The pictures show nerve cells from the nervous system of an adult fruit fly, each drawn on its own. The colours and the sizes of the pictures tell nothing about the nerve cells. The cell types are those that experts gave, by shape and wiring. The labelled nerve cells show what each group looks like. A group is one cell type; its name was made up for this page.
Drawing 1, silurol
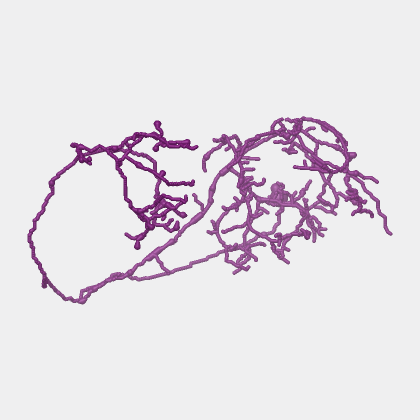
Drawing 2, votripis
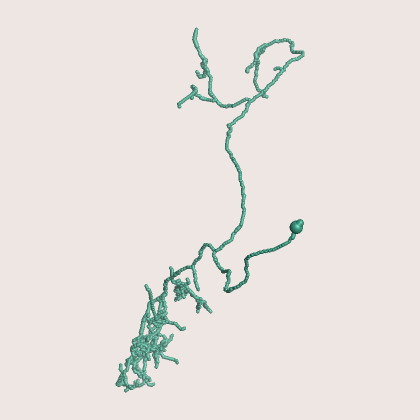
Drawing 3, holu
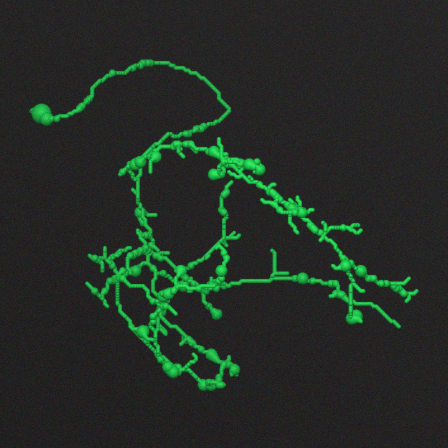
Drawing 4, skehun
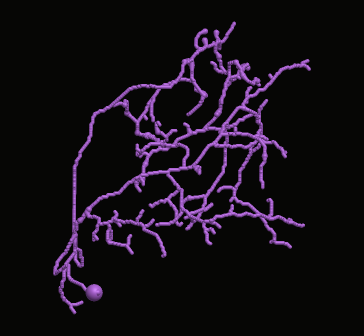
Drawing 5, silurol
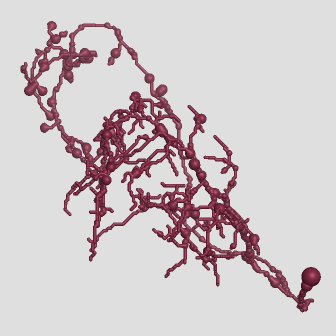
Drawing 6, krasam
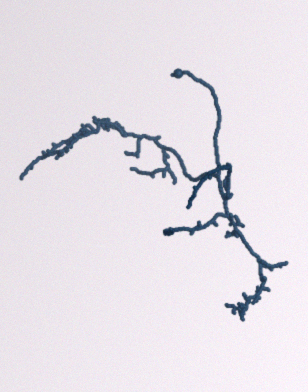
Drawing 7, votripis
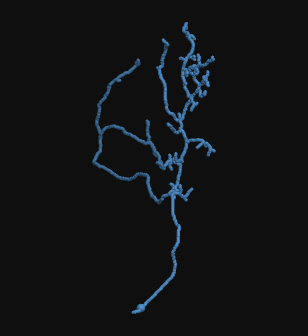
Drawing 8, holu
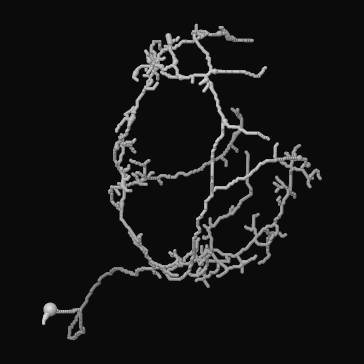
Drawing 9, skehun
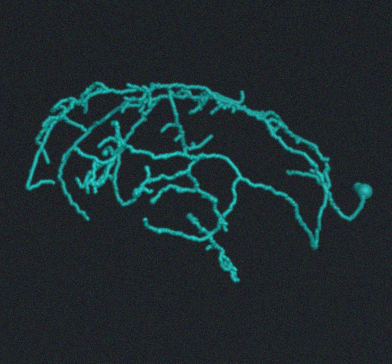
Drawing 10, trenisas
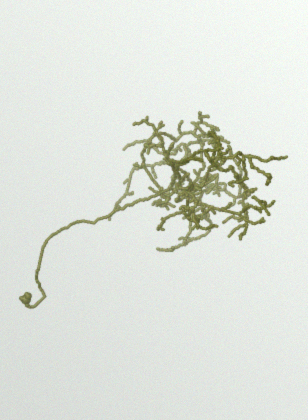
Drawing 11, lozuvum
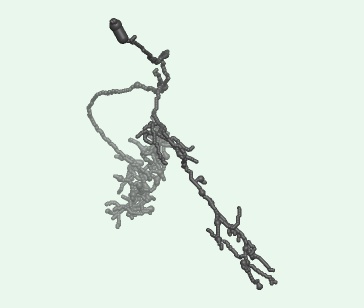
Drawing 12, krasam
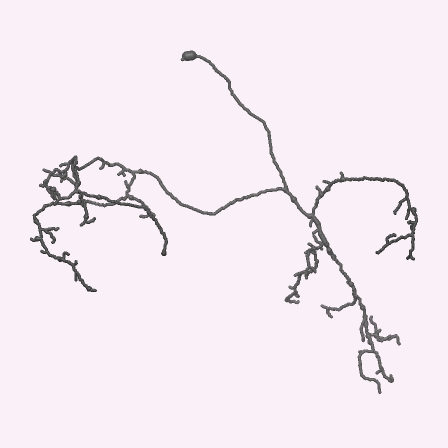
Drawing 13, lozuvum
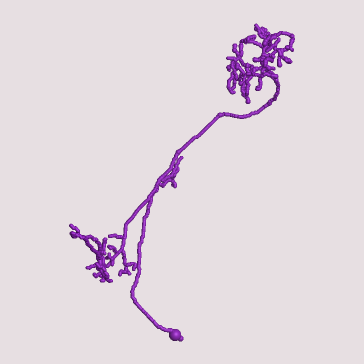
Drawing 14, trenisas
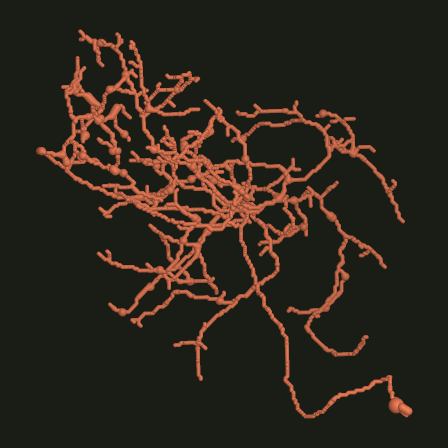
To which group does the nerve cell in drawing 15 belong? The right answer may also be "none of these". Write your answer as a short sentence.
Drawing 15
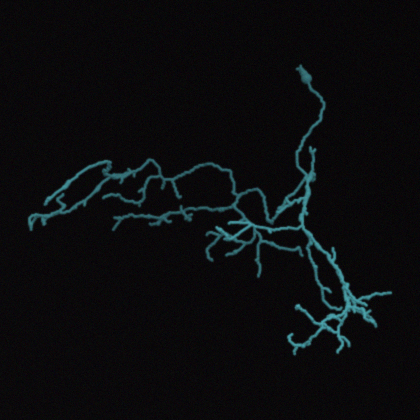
It belongs to krasam.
